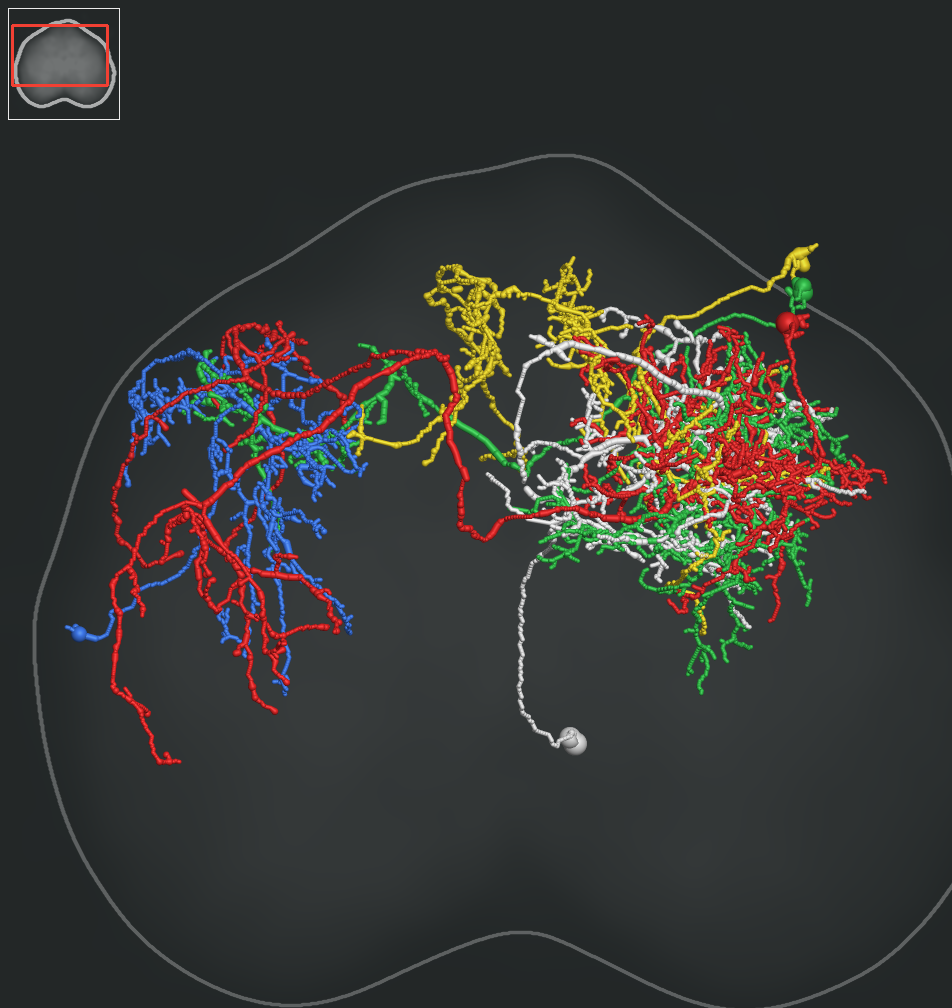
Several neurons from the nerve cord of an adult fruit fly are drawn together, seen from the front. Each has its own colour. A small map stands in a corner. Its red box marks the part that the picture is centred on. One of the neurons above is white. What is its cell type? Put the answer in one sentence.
The cell type is INXXX140.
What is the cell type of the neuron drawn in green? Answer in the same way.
The cell type is IN01A028.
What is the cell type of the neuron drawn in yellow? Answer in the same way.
The cell type is IN06A063.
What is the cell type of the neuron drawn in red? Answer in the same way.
The cell type is IN18B015.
